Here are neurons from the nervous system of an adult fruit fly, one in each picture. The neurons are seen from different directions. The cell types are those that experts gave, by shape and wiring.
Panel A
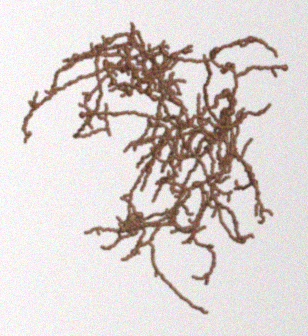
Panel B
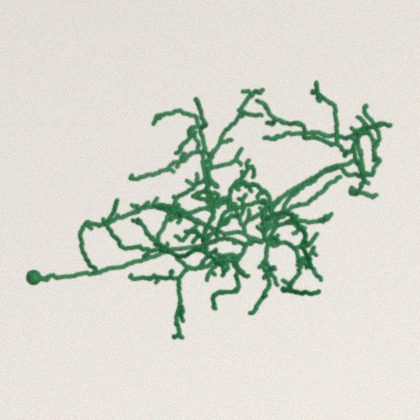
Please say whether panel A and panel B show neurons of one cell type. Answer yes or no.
yes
